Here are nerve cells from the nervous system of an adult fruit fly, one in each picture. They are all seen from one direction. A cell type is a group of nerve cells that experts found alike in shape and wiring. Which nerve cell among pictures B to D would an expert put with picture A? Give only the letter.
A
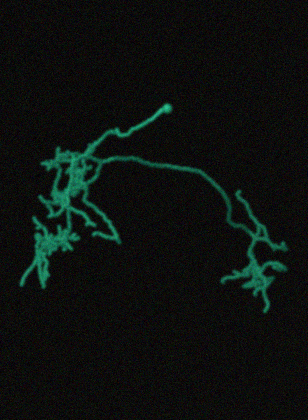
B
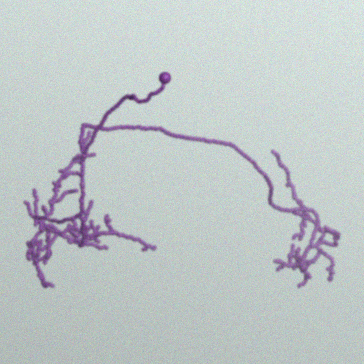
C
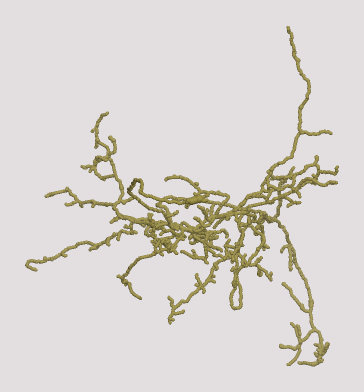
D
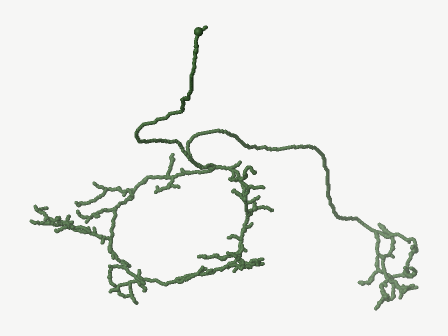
B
